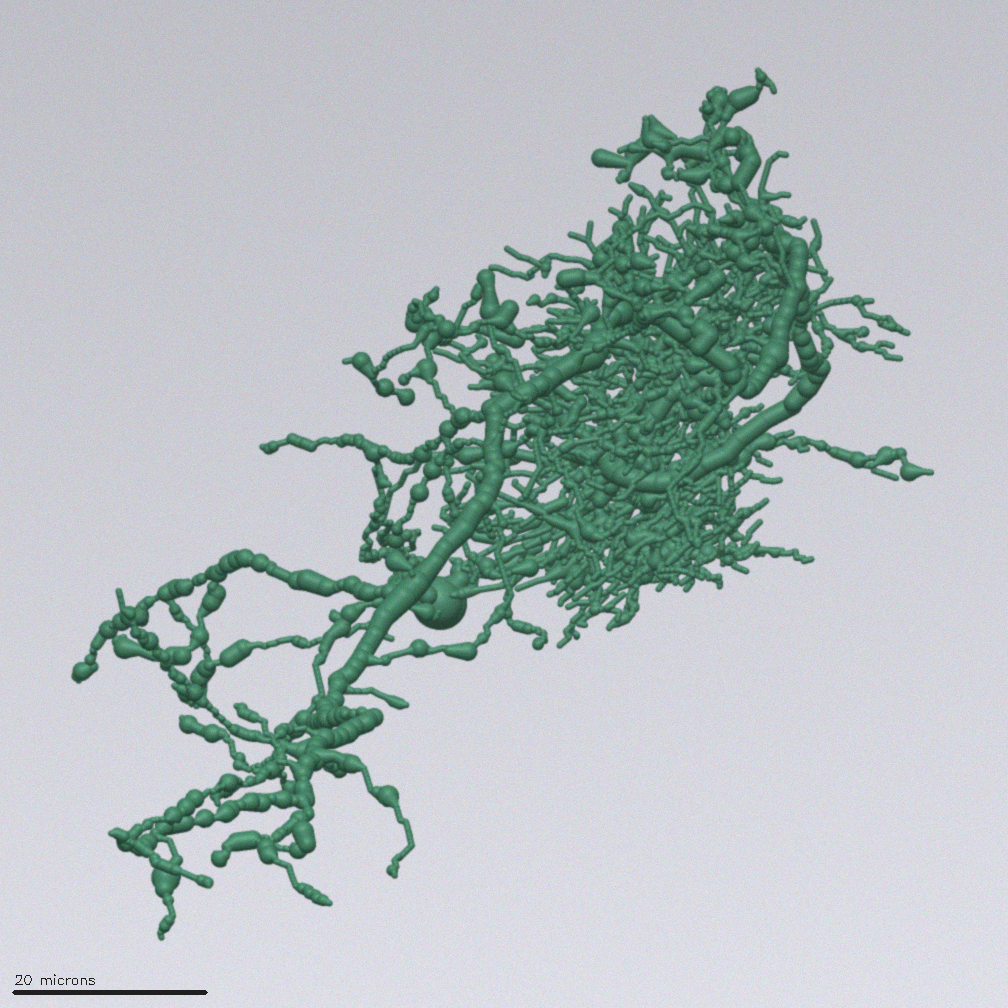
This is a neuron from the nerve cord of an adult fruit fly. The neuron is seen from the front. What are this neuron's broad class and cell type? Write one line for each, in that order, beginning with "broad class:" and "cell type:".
broad class: nerve-cord intrinsic neuron
cell type: INXXX087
